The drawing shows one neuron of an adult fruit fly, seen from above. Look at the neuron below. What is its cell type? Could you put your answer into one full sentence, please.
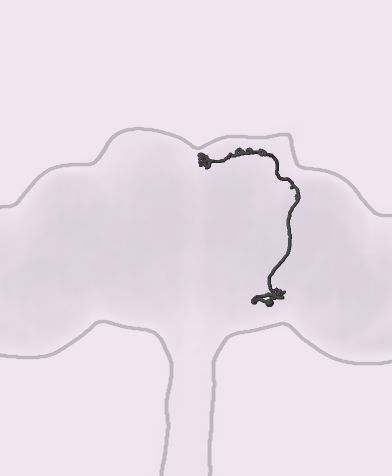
The cell type carried by this neuron is KCg-d.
